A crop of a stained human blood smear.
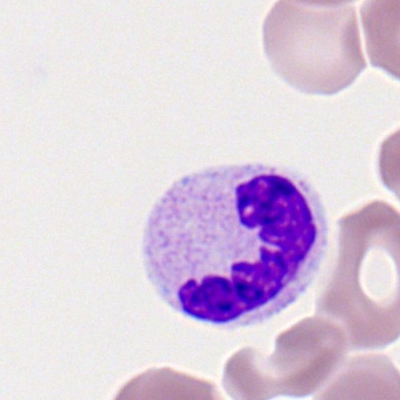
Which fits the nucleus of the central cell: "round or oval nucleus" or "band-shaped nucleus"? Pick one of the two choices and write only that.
Band-shaped nucleus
